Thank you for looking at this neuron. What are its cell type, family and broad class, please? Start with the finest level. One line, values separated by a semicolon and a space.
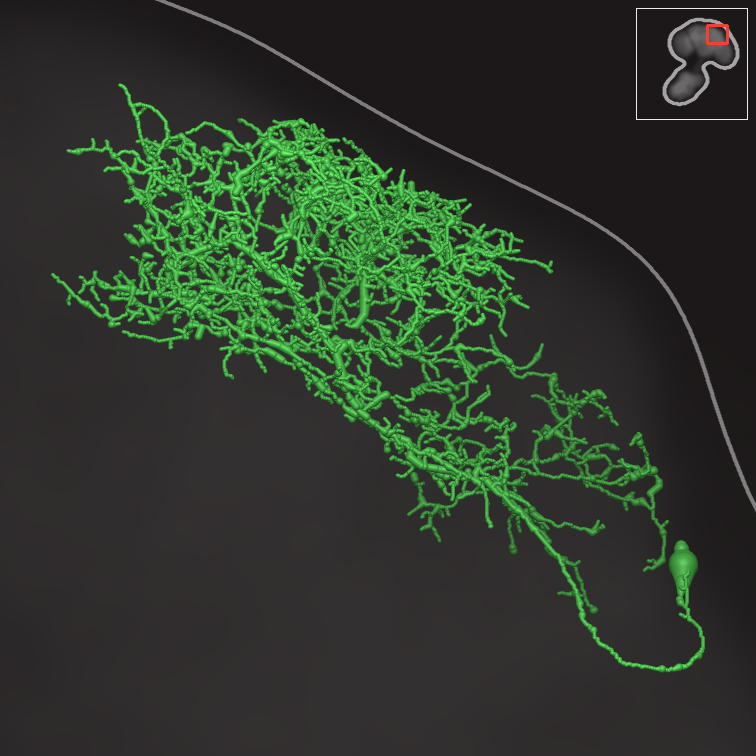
LHCENT6; LHCENT; central-brain intrinsic neuron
